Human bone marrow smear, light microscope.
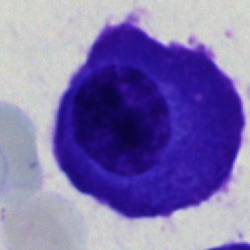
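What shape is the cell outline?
Roughly round, with a slightly bumpy, irregular margin.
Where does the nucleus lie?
Off-centre, toward the left side of the cell.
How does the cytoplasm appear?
Deep blue, with a wider rim on the right side of the nucleus than on the left.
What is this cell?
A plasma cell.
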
